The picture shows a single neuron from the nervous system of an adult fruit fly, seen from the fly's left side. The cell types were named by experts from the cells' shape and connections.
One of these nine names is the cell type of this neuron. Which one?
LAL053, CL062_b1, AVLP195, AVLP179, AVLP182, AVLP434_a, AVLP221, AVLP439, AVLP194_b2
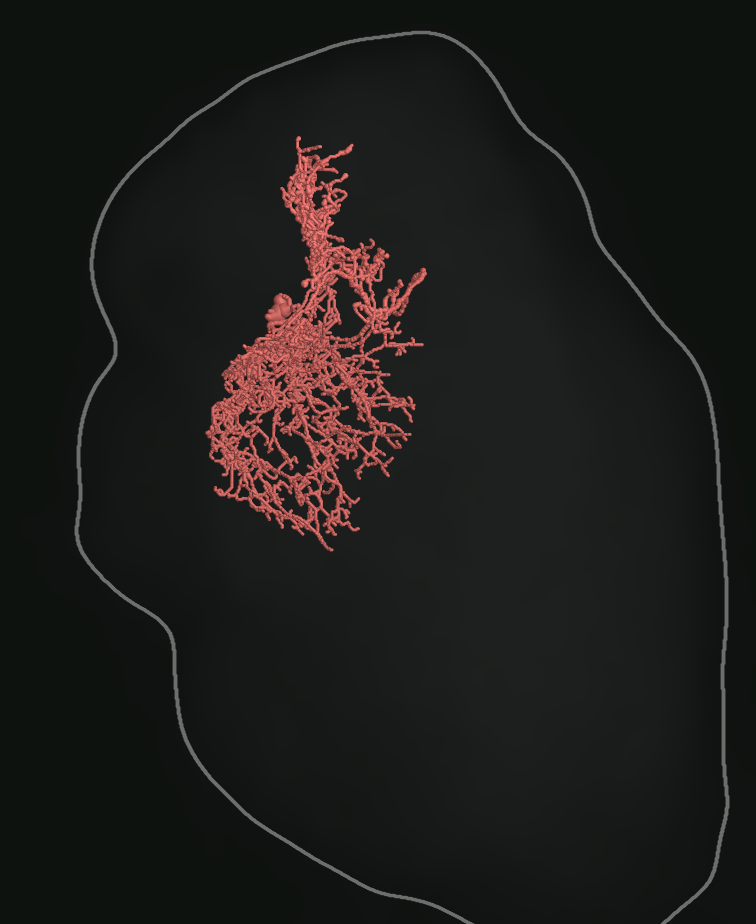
AVLP434_a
